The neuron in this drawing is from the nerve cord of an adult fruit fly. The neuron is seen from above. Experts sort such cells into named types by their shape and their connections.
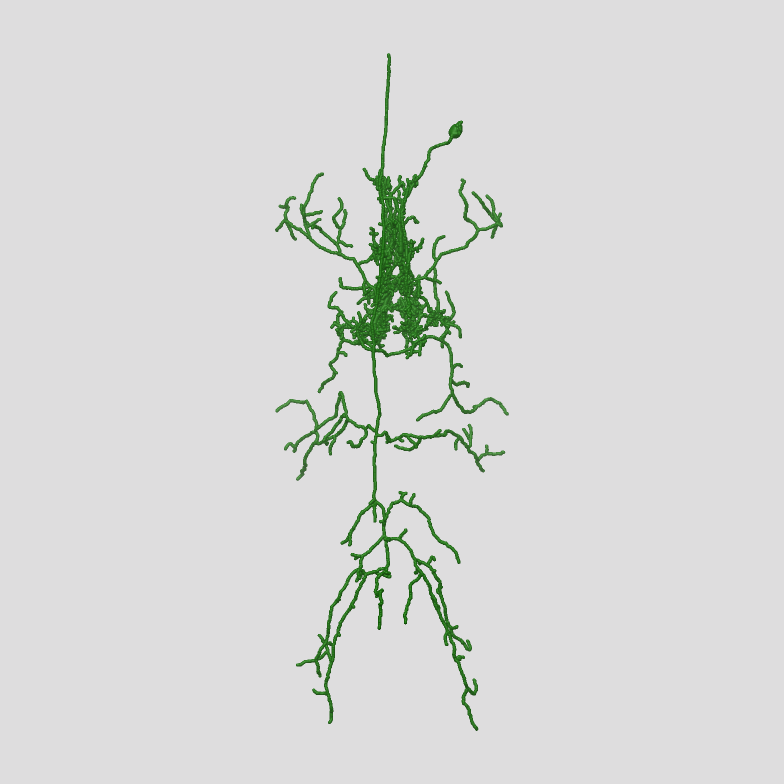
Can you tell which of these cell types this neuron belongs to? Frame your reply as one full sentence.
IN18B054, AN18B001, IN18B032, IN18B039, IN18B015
The cell type name AN18B001 applies to this neuron.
